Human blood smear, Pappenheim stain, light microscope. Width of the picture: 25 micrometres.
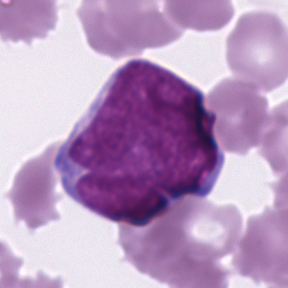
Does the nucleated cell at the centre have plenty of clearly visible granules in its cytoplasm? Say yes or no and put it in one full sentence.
No, the cytoplasm does not hold many granules; none are visible in it.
